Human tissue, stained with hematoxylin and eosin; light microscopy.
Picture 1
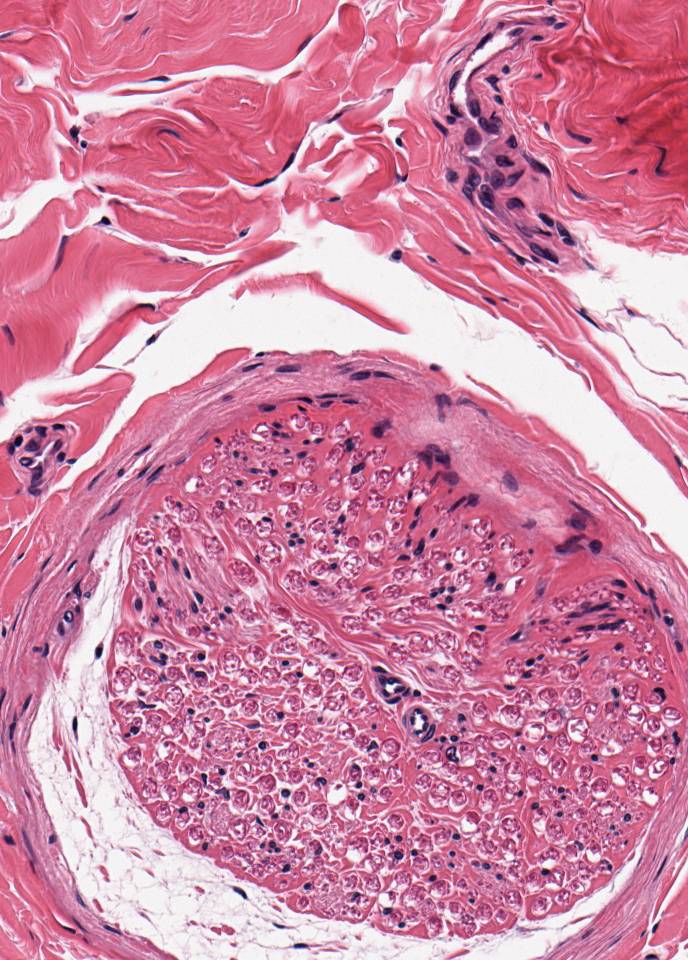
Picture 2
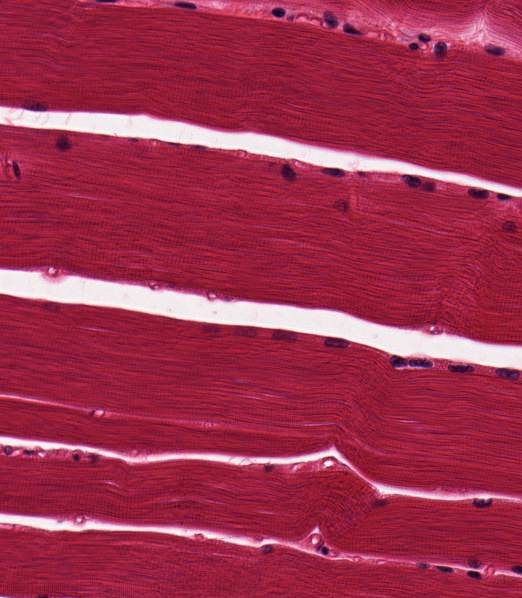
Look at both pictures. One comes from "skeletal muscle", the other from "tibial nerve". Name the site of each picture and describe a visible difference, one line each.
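Picture 1 is from the tibial nerve. Inside the fascicle, numerous small round nerve fibre profiles are cut transversely, each with a pale ring around a central pink axon.
Picture 2 is from the skeletal muscle. The fibres are long, unbranched and seen in longitudinal section.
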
